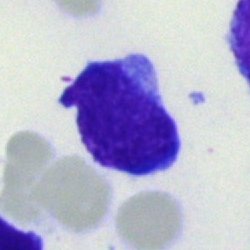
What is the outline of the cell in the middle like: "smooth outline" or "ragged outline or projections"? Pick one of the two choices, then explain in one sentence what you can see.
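Ragged outline or projections. The cell outline is irregular, with a pointed extension at its upper left.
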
